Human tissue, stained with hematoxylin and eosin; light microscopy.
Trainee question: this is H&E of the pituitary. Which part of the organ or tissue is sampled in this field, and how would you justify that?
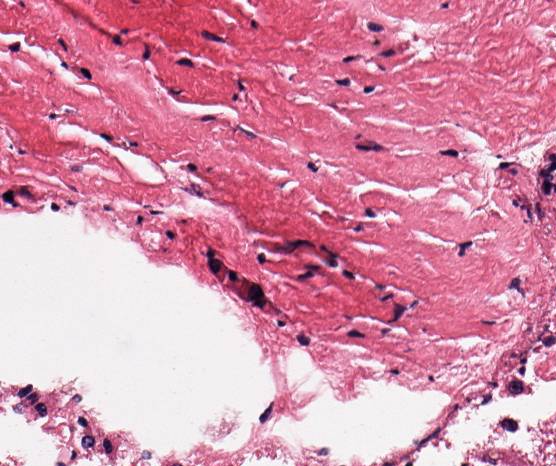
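The tissue in question is dense connective tissue. Point by point: deep eosinophilic pink fibrous tissue fills the upper two-thirds, its nuclei mostly elongated, spindle-shaped and parallel to the fibres.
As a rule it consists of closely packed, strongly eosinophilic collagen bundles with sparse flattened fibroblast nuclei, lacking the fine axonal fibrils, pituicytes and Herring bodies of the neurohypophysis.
No fat cells appear.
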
